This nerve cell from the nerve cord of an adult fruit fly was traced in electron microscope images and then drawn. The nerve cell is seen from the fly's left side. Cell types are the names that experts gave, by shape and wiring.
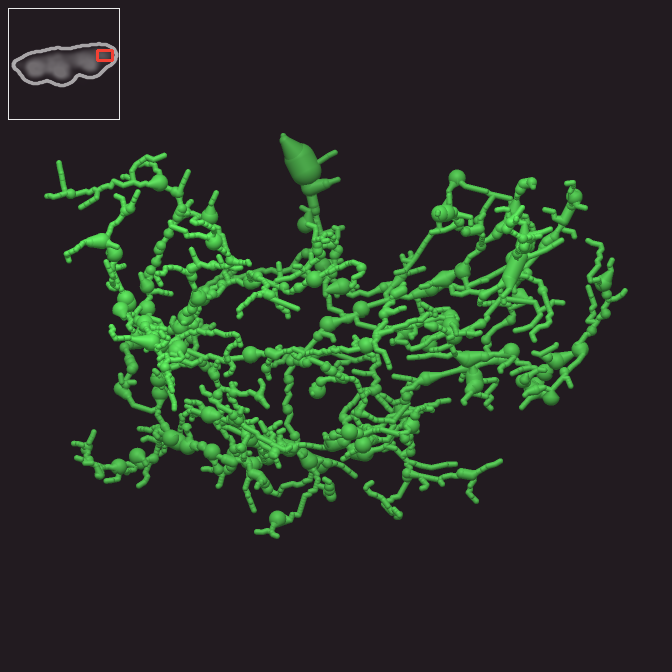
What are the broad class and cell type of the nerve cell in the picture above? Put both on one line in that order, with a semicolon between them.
nerve-cord intrinsic neuron; INXXX473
